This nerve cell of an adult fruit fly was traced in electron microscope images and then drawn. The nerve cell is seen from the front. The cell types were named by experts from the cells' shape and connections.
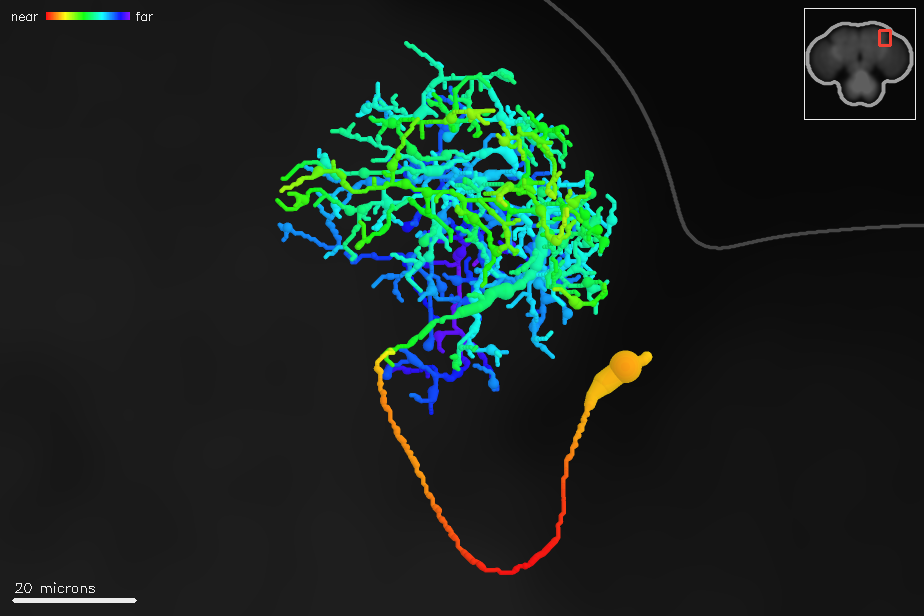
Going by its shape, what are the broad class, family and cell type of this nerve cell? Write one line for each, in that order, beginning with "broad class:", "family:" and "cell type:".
broad class: central-brain intrinsic neuron
family: hemilineage LHl4_dorsal
cell type: CB2691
